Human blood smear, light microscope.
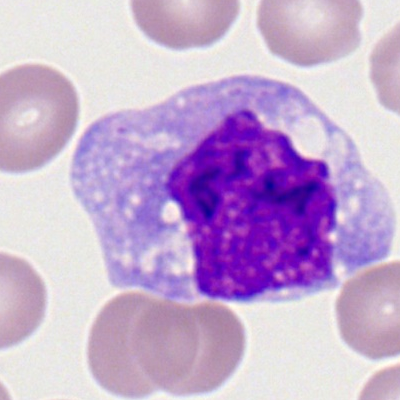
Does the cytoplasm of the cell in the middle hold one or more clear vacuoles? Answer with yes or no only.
Yes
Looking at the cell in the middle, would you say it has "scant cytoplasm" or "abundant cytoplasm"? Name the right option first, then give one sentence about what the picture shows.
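Abundant cytoplasm. The cytoplasm is abundant, covering more area than the nucleus.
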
